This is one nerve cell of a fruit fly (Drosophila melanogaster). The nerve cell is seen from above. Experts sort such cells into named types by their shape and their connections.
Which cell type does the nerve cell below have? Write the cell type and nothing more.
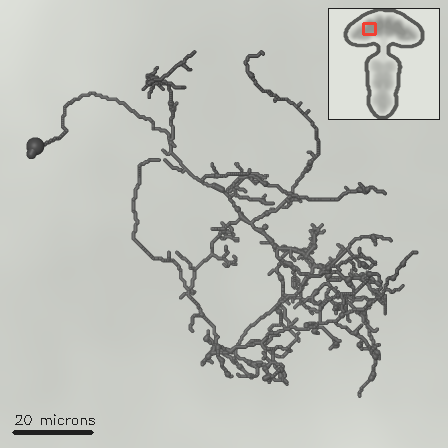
CB1412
